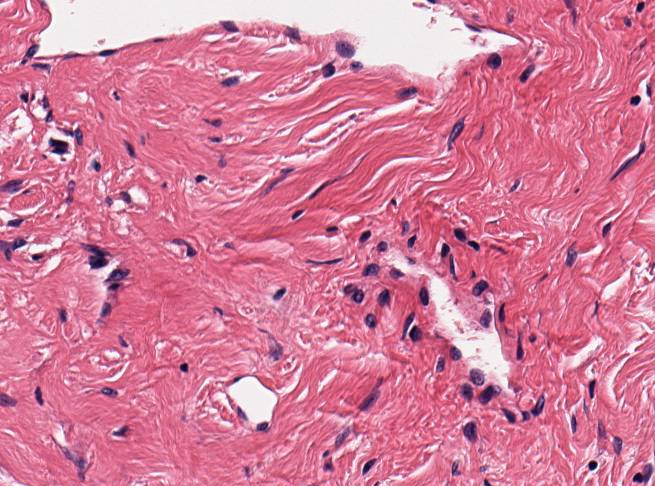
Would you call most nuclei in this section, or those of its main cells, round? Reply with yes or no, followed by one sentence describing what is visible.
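No. Scattered cells with dark spindle-shaped nuclei lie between the collagen bundles.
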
